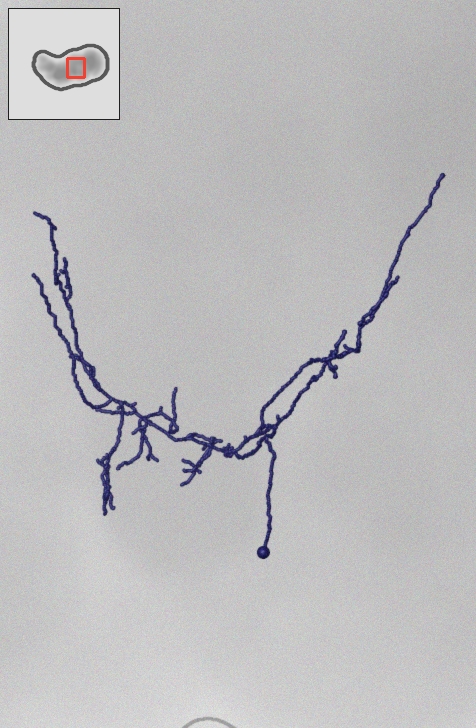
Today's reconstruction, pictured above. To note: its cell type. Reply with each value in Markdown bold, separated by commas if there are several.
**WEDPN7B**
